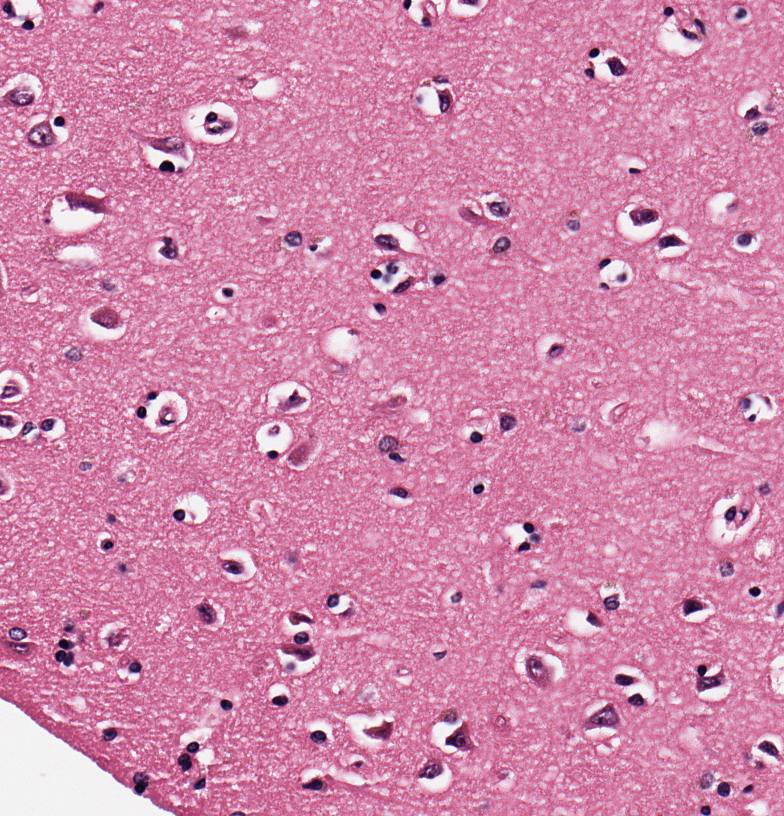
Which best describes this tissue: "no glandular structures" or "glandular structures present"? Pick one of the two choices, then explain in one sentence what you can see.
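No glandular structures. No epithelium or glands are present anywhere in the field.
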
